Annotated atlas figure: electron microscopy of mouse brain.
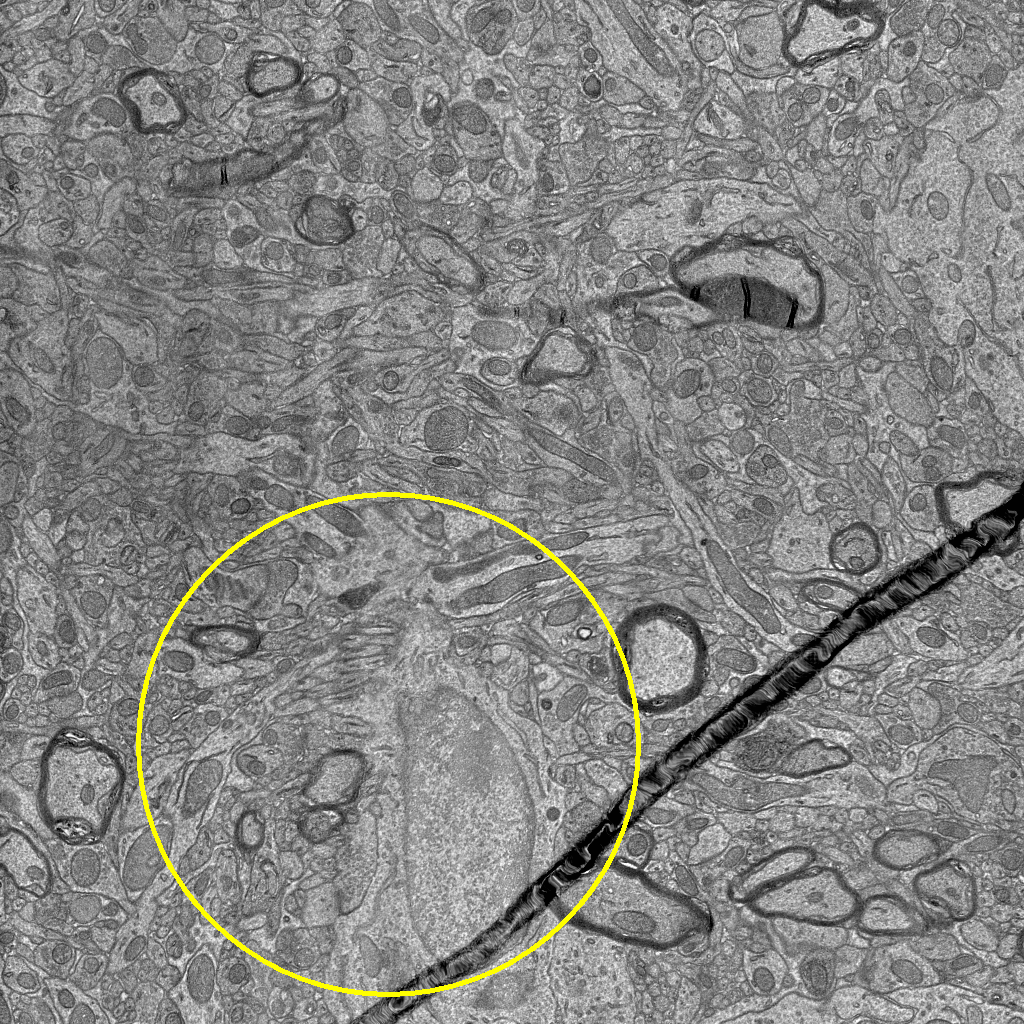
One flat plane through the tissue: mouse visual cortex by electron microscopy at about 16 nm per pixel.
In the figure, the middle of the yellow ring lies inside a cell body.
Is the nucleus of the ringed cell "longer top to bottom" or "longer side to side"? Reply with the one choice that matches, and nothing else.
Longer top to bottom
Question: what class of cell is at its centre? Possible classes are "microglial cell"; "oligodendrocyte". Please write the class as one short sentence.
The yellow ring's centre lies in an oligodendrocyte.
